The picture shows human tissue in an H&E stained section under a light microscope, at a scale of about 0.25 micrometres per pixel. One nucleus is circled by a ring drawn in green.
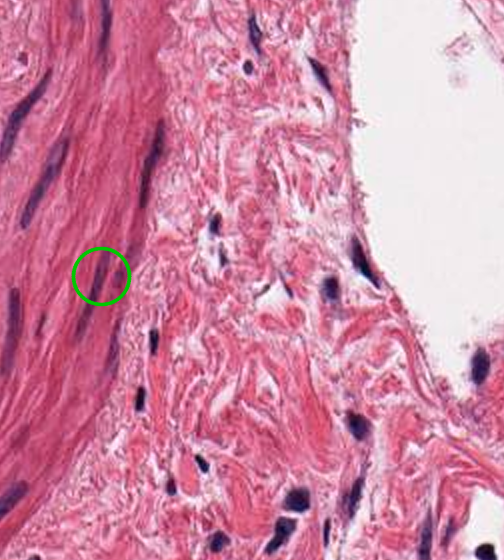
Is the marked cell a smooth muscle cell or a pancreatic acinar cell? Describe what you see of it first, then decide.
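The nucleus is long and narrow, shaped like a rod, and stains evenly dark purple. The nucleus lies along the length of the cell, with its long axis following the direction of the fibres around it. The cytoplasm is pink and streaky, and its outline cannot be told apart from the cells beside it. The cell lies in a band of parallel, tightly packed elongated cells running diagonally, near the edge of this band where it meets looser, wavy pink fibres. This is a smooth muscle cell.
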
